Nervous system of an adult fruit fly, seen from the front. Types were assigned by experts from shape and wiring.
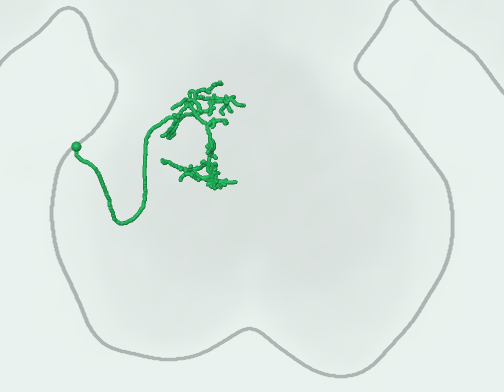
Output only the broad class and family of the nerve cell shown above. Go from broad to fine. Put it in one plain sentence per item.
A nerve-cord intrinsic neuron of hemilineage 03B.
